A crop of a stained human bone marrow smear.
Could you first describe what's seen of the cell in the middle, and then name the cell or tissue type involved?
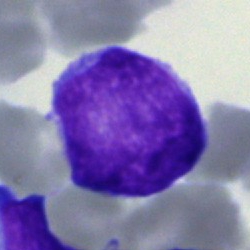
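Deep purple-violet staining runs through the whole cell. The chromatin is finely textured, with paler streaky areas toward the centre. I can see no distinct granules and no vacuoles. So this is a blast.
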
